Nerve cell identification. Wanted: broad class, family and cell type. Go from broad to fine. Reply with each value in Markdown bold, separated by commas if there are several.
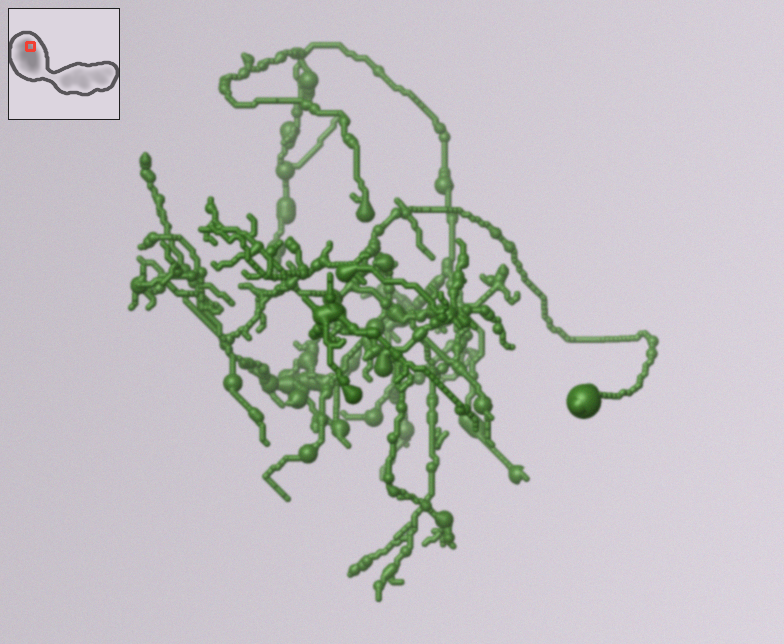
**central-brain intrinsic neuron**, **hemilineage LHp1**, **CB2786**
